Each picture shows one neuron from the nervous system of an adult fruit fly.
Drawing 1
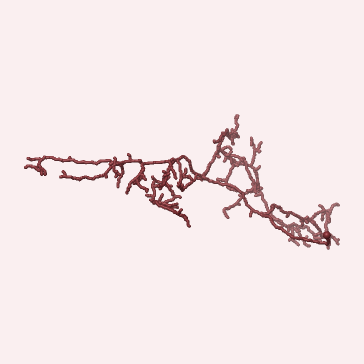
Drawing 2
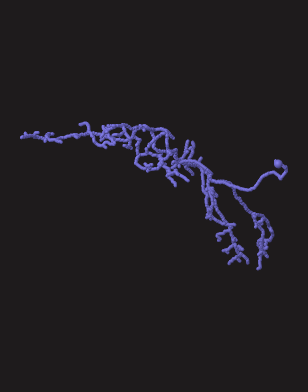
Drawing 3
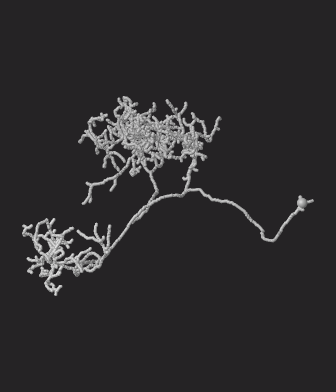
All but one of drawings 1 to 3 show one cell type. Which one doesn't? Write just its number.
3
